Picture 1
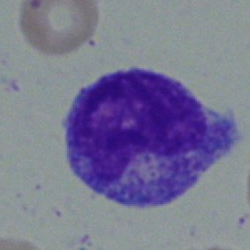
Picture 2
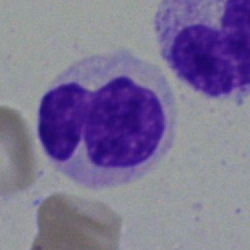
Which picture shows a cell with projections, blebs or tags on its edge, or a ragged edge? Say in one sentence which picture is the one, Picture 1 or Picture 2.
What Picture 1 shows is a cell with a rough edge.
